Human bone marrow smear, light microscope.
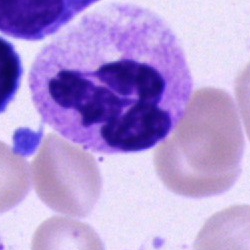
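Segmented neutrophil, the central cell in a stained human bone marrow smear seen under the light microscope. Its nucleus is divided into several irregular lobes, and the chromatin is dark purple and coarsely clumped. The cytoplasm is abundant and pale lilac-pink, with fine purplish granules scattered throughout.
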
